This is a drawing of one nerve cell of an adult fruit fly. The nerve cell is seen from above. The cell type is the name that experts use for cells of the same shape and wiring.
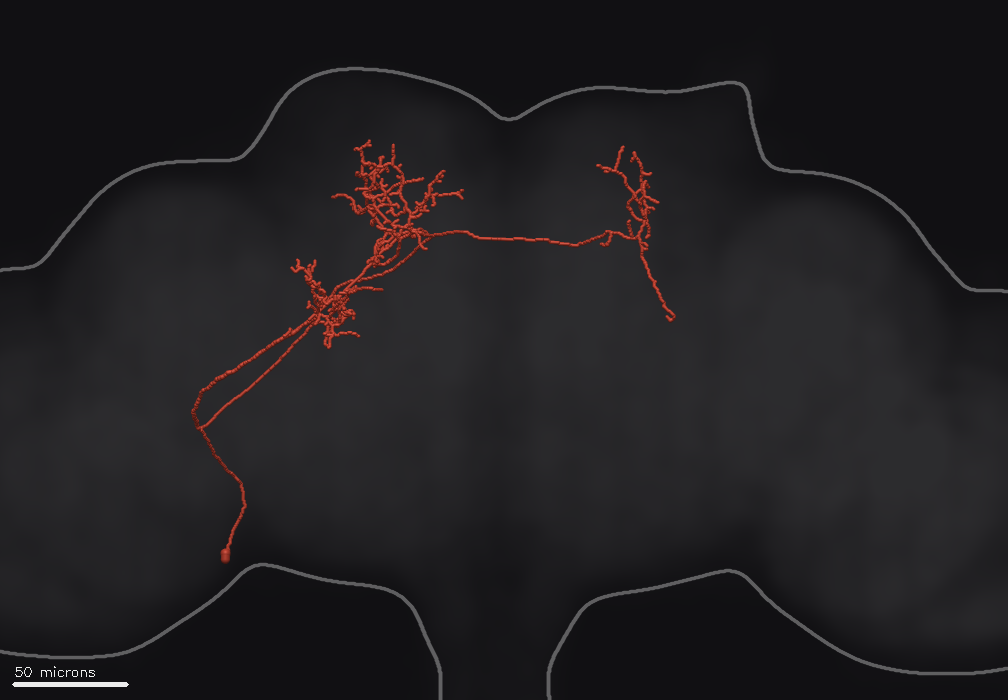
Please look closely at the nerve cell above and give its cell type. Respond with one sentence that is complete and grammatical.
The cell type that this nerve cell has is SMP568_b.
